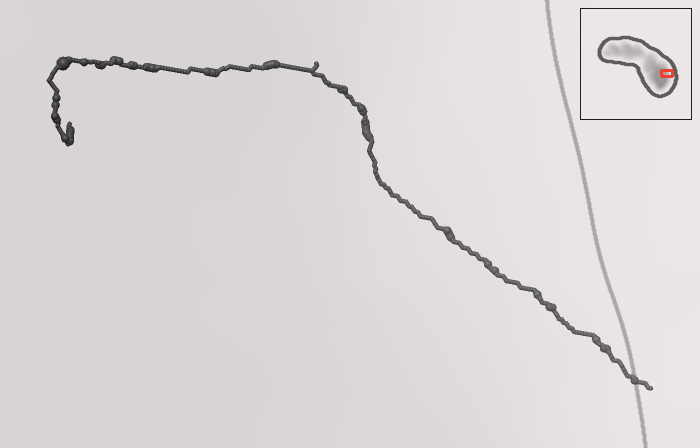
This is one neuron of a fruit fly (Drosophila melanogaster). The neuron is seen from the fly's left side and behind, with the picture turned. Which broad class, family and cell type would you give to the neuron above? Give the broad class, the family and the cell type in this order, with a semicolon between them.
sensory neuron entering the brain; class mechanosensory; JO-B4_b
